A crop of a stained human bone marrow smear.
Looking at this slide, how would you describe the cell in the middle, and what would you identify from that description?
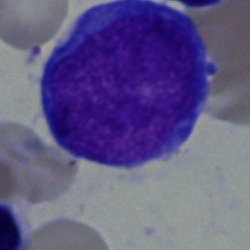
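Outline roughly round, edges slightly uneven. Chromatin finely stippled, evenly spread across the nucleus. Cytoplasm only a thin deep blue rim. Small rounded bleb projecting from right edge. Cell type: blast.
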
